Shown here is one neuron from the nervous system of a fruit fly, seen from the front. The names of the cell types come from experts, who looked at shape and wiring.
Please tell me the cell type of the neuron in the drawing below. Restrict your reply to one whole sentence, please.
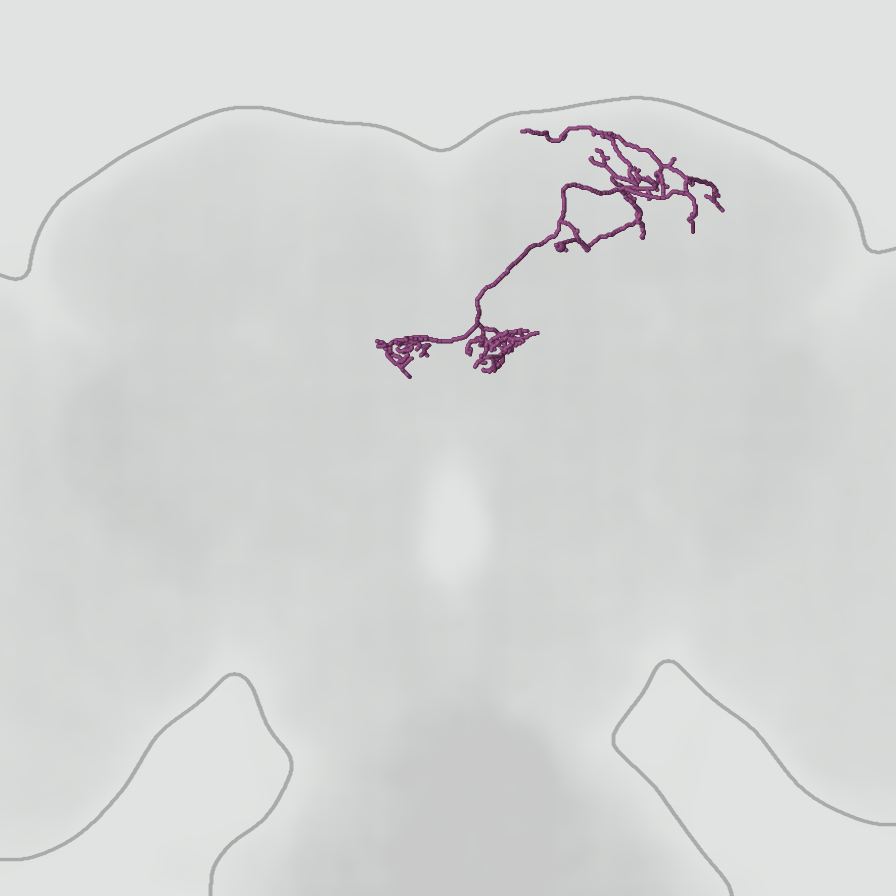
This neuron is typed as PAM04.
